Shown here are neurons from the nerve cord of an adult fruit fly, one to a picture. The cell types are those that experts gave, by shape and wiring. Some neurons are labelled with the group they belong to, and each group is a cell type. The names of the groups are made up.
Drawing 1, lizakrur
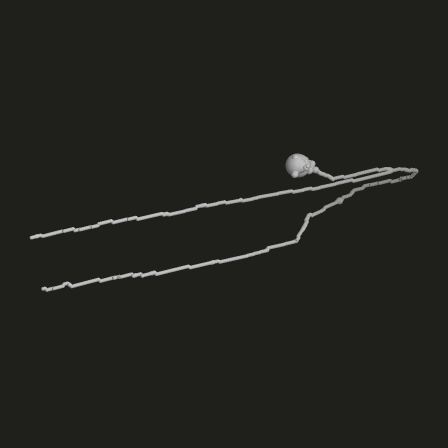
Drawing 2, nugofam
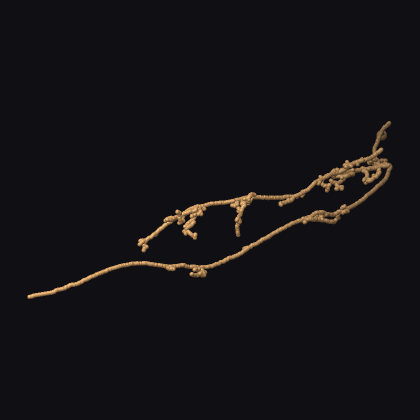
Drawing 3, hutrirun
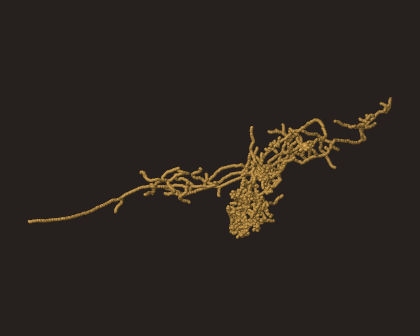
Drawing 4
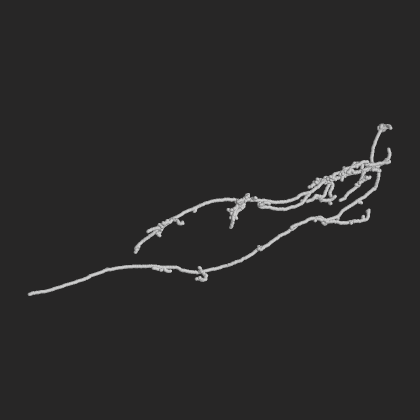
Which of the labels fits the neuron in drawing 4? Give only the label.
nugofam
